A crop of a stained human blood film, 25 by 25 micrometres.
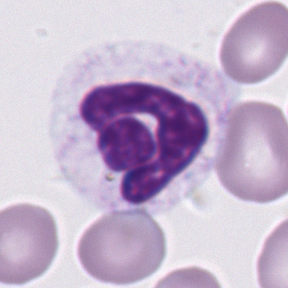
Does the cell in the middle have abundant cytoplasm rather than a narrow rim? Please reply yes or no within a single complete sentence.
Yes, the cell holds plenty of cytoplasm.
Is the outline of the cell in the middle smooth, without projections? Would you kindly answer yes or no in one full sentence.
Yes, the cell has an outline that is smooth instead of rough.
